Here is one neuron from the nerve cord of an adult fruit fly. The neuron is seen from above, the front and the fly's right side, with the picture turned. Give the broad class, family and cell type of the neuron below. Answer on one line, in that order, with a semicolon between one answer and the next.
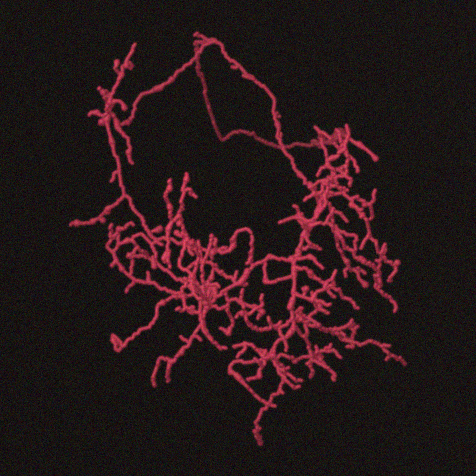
nerve-cord intrinsic neuron; hemilineage 16B; IN16B053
